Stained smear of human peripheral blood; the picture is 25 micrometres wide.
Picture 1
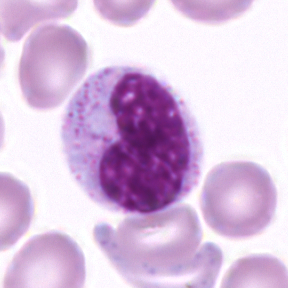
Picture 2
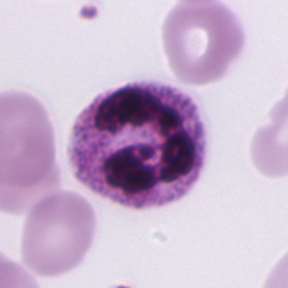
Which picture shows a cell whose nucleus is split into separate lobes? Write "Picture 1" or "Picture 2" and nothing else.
Picture 2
